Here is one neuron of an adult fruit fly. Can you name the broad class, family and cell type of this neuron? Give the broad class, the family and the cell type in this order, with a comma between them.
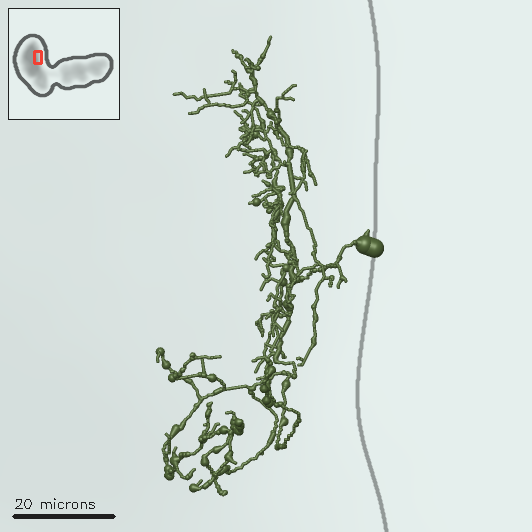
optic-lobe intrinsic neuron, LPi, LPi4a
